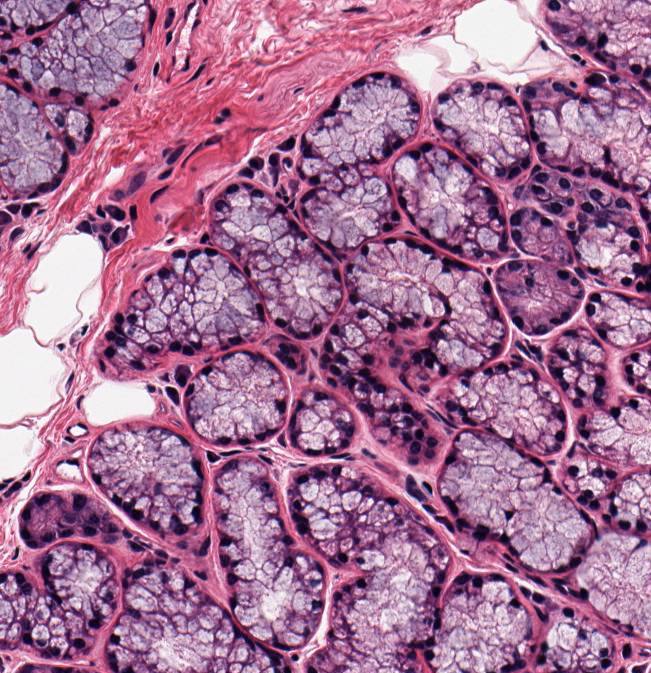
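Minor salivary gland. In order: pale, foamy, greyish-lilac acinar cytoplasm typical of mucous cells; small, dark, flattened nuclei pressed basally at each acinar rim; thin pink fibrous septa with scant stroma between acini; and a dense bright pink collagen band running diagonally across the upper left.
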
